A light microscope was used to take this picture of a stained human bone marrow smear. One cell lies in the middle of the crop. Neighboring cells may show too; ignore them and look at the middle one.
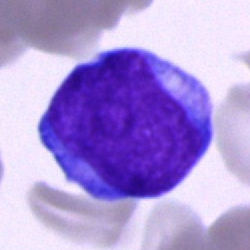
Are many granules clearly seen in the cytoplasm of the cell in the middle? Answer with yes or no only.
No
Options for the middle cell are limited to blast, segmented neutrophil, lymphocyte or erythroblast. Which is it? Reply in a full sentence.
At the middle of the frame sits a blast.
